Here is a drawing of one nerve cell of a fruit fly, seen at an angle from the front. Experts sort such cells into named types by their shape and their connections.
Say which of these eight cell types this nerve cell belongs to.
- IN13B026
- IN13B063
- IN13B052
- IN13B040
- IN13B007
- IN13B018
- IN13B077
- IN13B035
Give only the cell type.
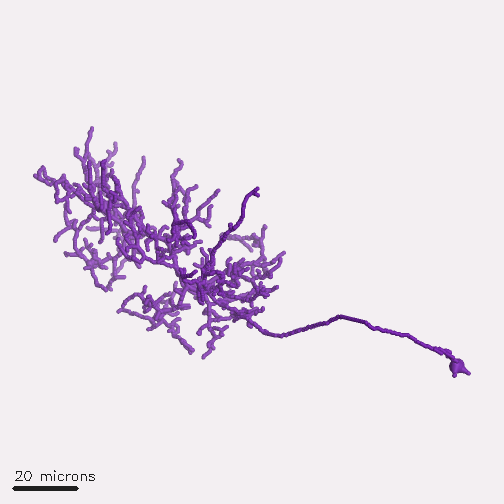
IN13B018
